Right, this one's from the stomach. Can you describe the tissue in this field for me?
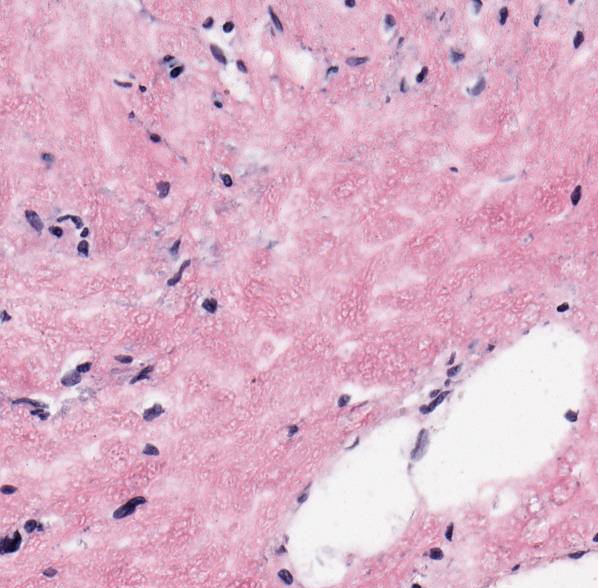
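Nuclei here are sparse, scattered singly through the matrix. They're small, dark and hyperchromatic, anywhere from round to elongated. Down in the lower right sit two large, rounded empty white spaces, right up against each other. And there's no epithelium and there are no glands anywhere in the field.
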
